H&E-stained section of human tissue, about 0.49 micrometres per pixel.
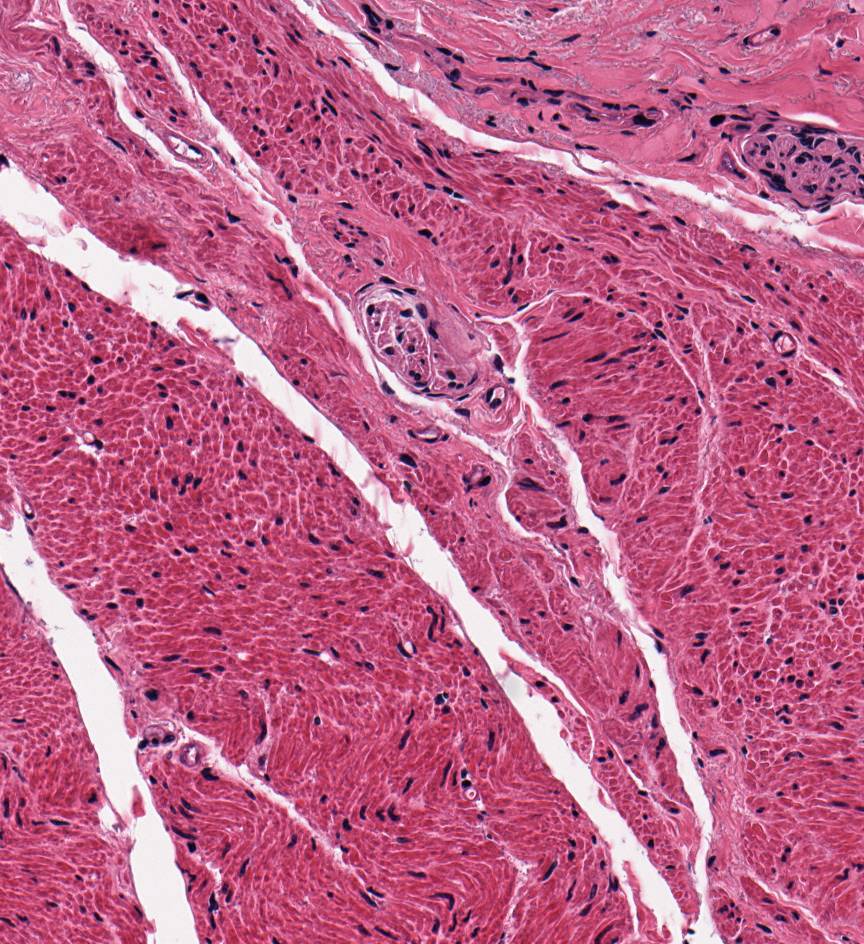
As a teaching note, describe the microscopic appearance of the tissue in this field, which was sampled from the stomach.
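The bundles are cut in different planes, some lengthwise and others across. Between the muscle bundles, a few small thin-walled vessels lie within the connective tissue. Neither epithelium nor fat cells appear anywhere in the field.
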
